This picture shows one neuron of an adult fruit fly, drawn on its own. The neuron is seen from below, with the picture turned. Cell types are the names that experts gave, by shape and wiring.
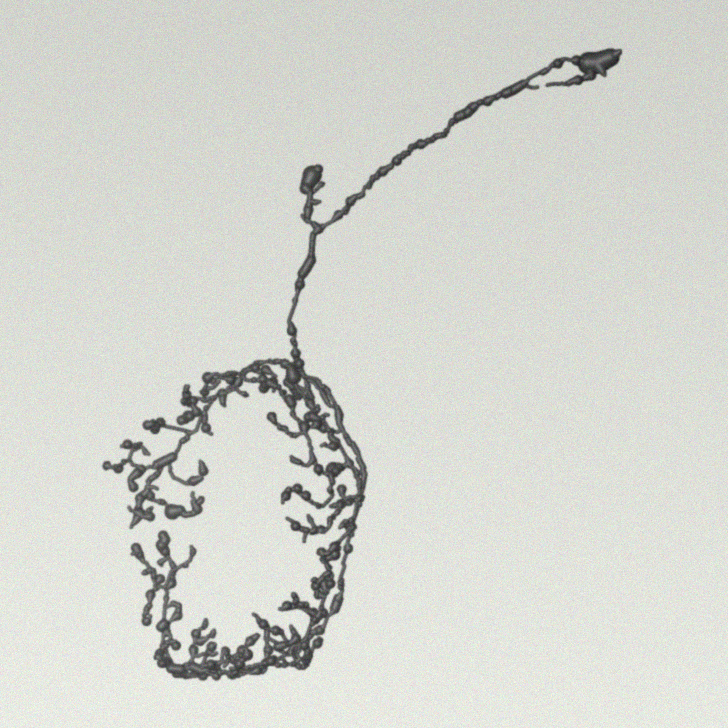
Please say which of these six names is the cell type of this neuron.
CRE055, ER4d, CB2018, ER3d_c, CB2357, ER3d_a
ER4d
